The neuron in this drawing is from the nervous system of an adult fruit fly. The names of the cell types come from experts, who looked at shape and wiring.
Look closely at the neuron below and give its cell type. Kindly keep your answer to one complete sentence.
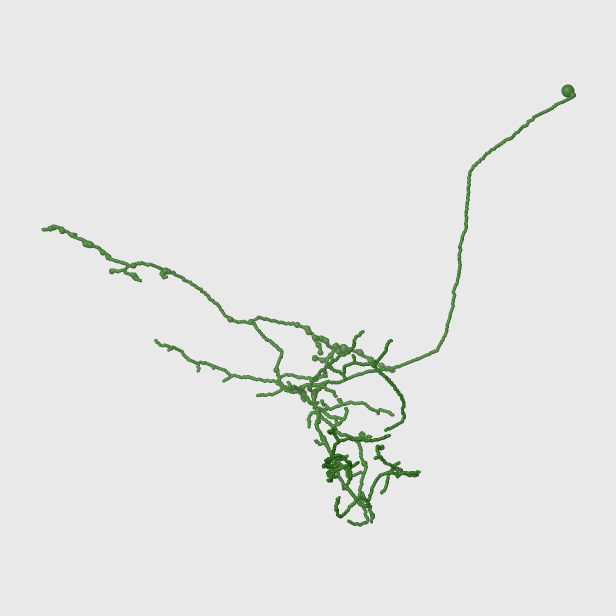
In the scheme of cell types, this neuron is PS094.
